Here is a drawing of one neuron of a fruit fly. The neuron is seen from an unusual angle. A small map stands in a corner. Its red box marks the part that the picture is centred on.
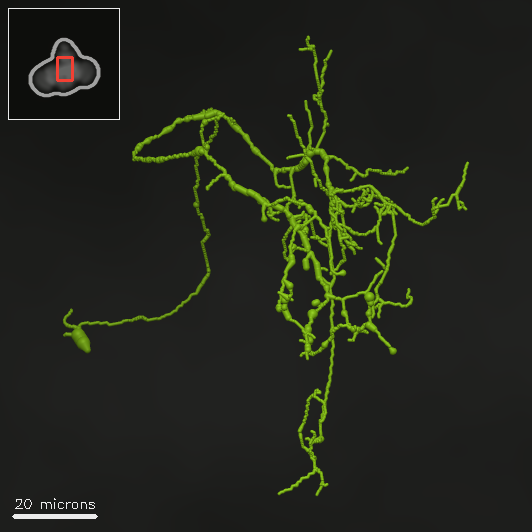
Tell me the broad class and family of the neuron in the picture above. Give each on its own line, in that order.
nerve-cord intrinsic neuron
hemilineage 21A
